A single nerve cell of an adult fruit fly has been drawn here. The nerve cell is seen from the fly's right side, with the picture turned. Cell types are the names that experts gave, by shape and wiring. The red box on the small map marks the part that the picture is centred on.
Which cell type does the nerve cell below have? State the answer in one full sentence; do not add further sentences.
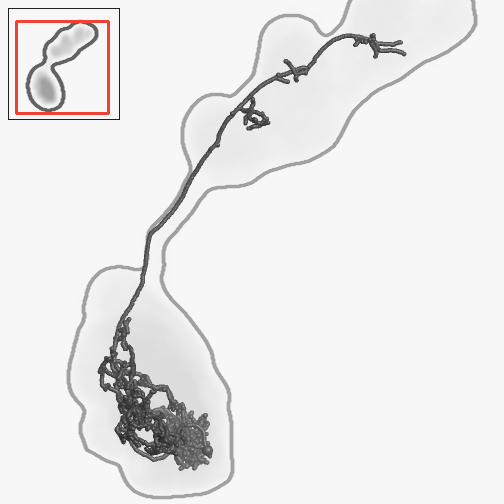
The nerve cell belongs to cell type DNp29.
